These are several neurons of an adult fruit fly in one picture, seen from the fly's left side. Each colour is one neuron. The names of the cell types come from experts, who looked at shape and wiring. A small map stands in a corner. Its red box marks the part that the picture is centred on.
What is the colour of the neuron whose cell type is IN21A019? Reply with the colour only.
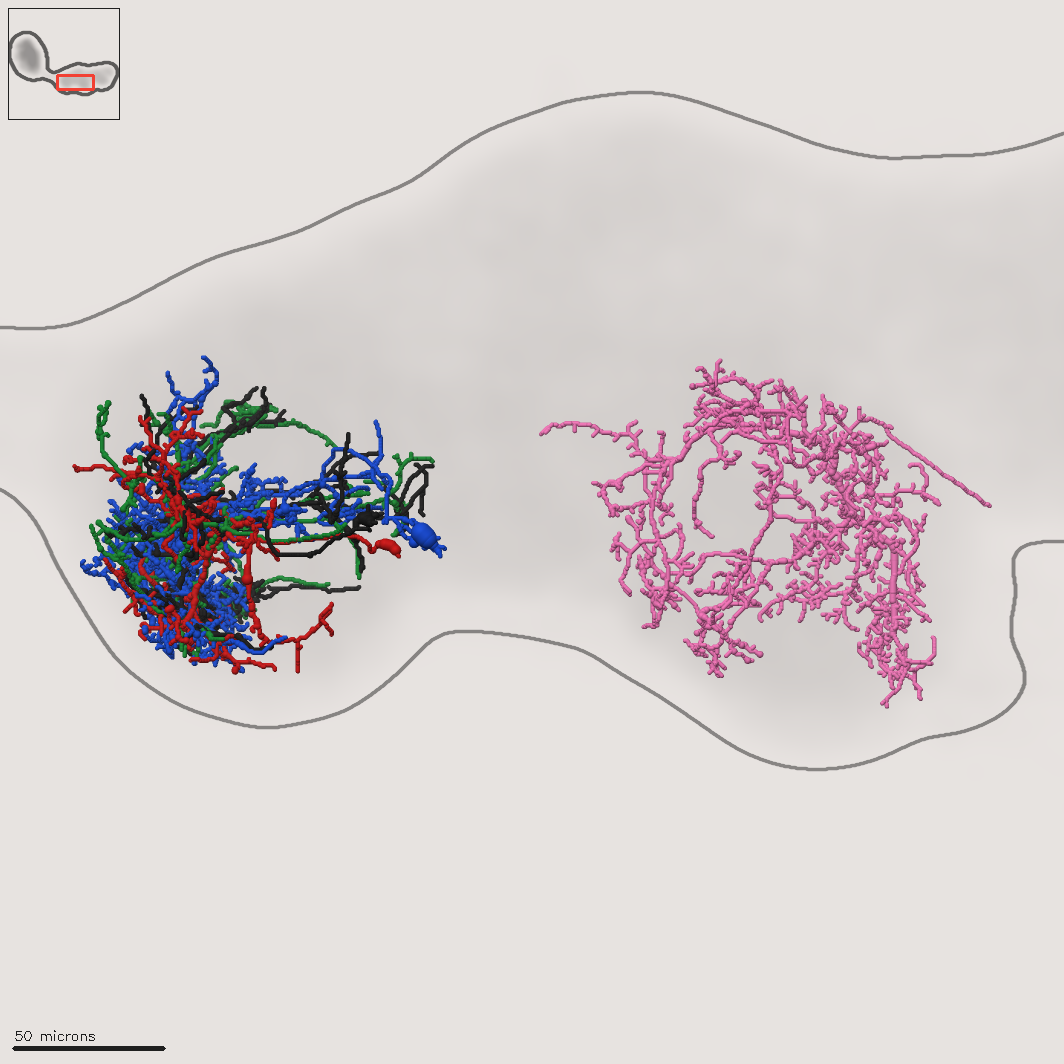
blue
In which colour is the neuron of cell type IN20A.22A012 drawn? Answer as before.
black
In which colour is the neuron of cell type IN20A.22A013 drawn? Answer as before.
green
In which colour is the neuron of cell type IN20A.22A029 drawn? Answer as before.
red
